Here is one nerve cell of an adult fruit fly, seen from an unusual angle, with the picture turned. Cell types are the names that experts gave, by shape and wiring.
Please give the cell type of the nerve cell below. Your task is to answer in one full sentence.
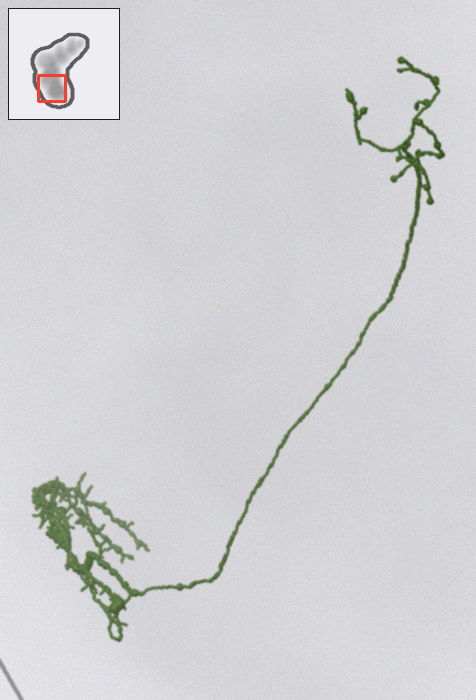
This particular nerve cell has the cell type MeVP7.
